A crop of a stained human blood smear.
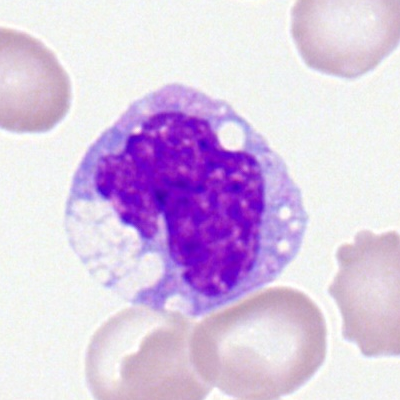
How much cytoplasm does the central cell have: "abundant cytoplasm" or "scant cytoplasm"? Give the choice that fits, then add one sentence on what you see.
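Abundant cytoplasm. The cytoplasm is plentiful and pale greyish-blue to lilac.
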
